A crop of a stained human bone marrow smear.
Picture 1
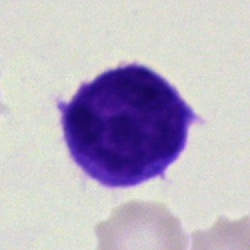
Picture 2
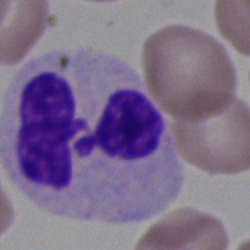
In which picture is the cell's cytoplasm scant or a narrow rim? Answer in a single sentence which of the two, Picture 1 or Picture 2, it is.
What picture 1 shows is a cell with scant cytoplasm.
